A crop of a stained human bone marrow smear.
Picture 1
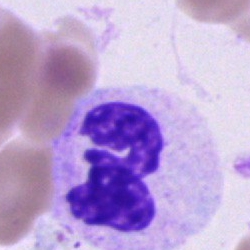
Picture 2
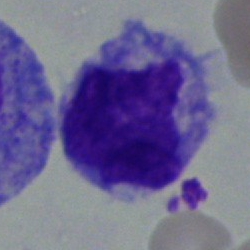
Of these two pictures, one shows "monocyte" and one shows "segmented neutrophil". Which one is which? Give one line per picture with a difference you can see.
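Picture 1 shows a segmented neutrophil: The cytoplasm is plentiful and pale lilac.
Picture 2 shows a monocyte: The nucleus fills most of the cell.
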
